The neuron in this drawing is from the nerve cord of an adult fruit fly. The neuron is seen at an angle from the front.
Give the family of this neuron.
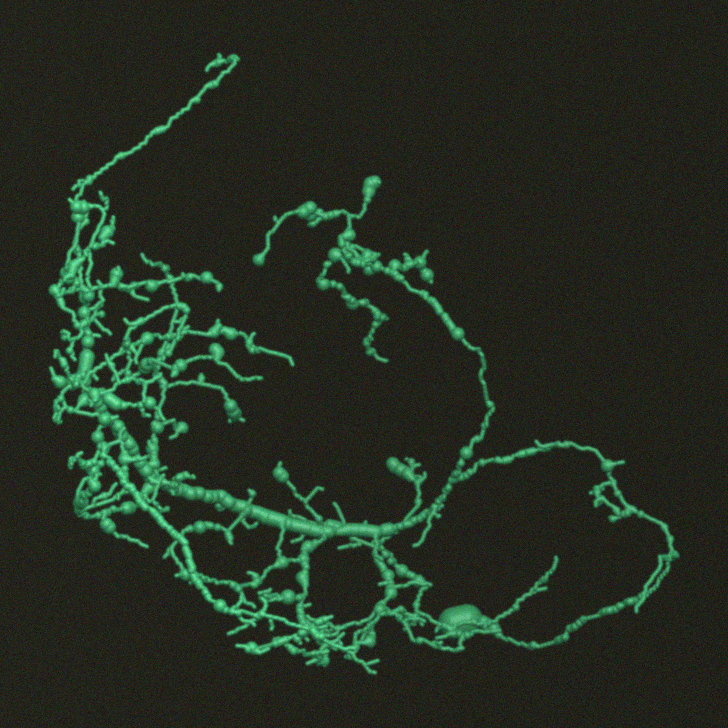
hemilineage 04B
